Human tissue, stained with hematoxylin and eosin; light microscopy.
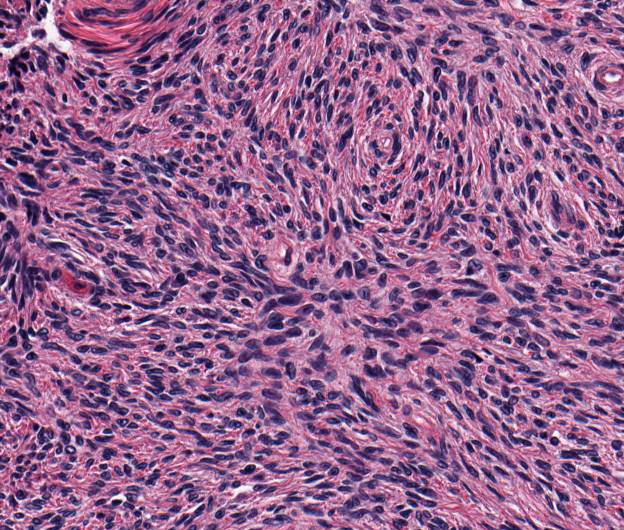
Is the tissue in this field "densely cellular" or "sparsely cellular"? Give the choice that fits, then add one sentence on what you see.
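Densely cellular. Densely packed spindle cells fill the field from edge to edge.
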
